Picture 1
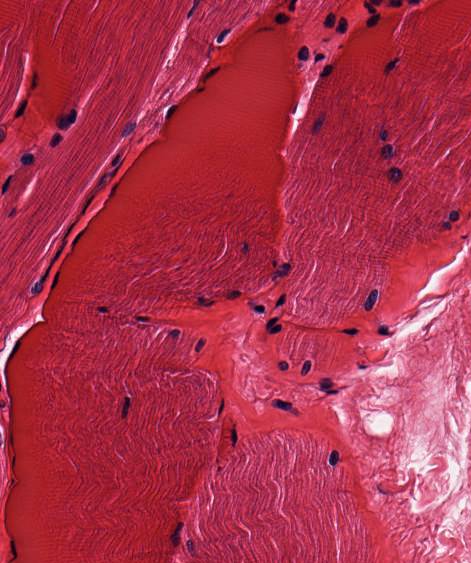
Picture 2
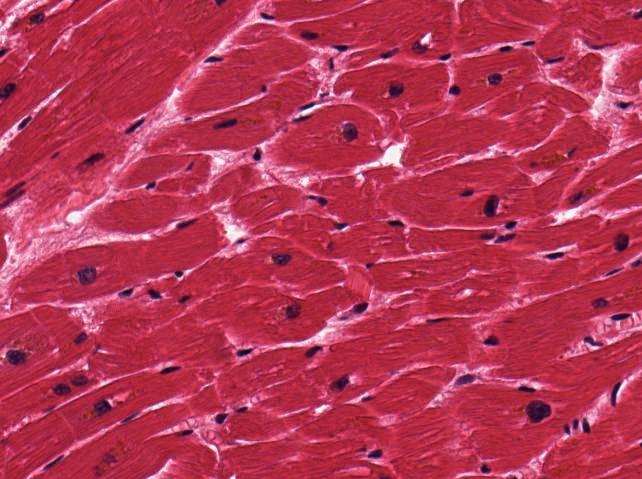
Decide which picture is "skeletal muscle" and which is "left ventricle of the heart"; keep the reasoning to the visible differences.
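In picture 1 the tissue is skeletal muscle; in picture 2 it is left ventricle of the heart. The skeletal muscle fibres show fine transverse cross-striations, with small, dark, oval nuclei lying mostly at the fibre edges and in the tissue between fibres.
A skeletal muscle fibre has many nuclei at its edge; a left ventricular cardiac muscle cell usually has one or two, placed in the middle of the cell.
In the left ventricle of the heart, closely packed striated fibres fill the field with only thin pale spaces between them, and they branch and join neighbours rather than running as separate parallel cylinders.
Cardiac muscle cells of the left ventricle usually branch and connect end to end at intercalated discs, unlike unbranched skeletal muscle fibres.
Several muscle nuclei, especially at the lower left, carry small golden-brown granules clustered at their poles.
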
